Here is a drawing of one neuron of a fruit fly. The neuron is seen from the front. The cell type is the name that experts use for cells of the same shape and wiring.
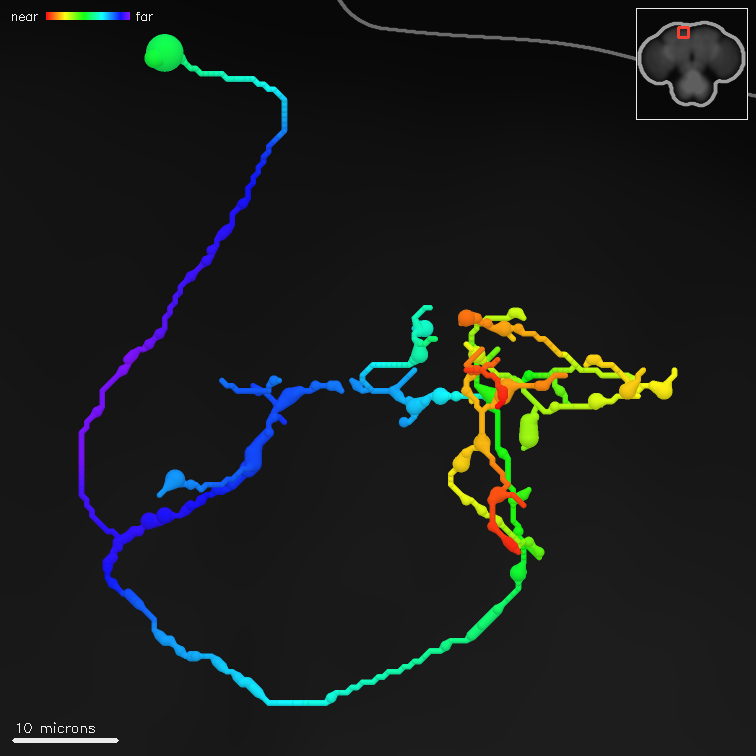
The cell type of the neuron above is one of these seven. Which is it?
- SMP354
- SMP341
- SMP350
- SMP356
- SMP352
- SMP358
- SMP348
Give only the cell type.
SMP354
